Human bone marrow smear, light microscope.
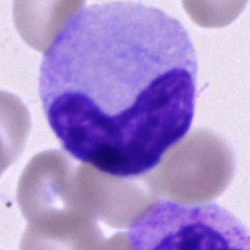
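Band neutrophil in the centre of the smear. Notice the nucleus bent into a U, its hollow side turned upward, lying in the lower half of the cell. Its chromatin is dark purple and coarsely clumped. Fine, faint granules sit in the cytoplasm.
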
